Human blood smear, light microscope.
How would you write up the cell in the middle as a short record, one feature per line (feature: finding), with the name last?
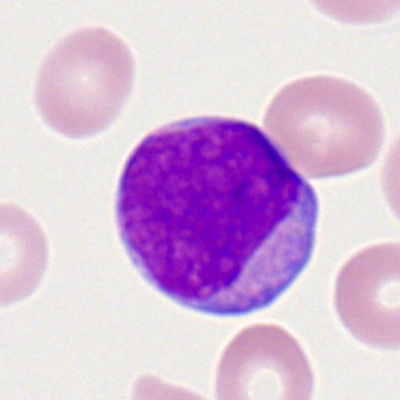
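Outline: round and smooth
Cytoplasm: scant, a pale blue crescent on the lower right side
Granules: none distinct in the cytoplasm
Vacuoles: none in the cytoplasm
Name: myeloblast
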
